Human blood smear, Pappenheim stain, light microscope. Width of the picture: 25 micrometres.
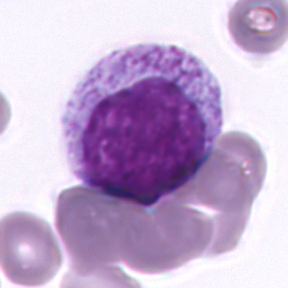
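Myelocyte in a stained peripheral blood smear. Its nucleus is roughly round, with neither lobes nor a deep indentation; it lies toward the bottom of the cell and fills about 60% of the cell's area. The chromatin is deep purple and fairly fine, lacking coarse dark blocks. The cytoplasm forms a crescent, widest above the nucleus, and is filled with fine reddish-purple granules. The cell measures about 14 micrometres across and the nucleus about 11.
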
